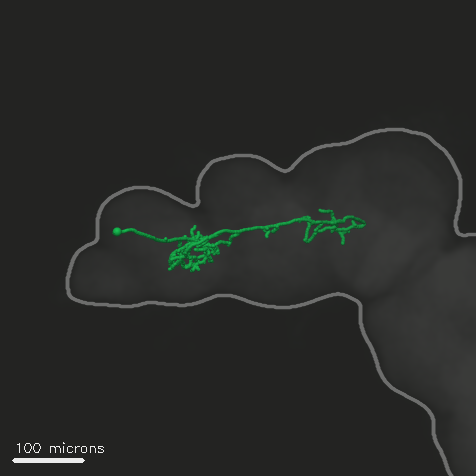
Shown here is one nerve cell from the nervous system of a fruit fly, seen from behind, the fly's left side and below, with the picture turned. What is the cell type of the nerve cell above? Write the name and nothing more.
IN05B070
